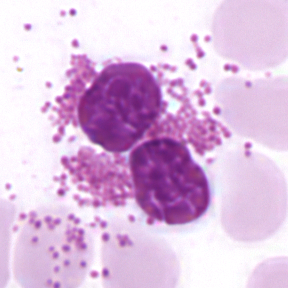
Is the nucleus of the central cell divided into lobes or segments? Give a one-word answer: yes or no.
Yes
